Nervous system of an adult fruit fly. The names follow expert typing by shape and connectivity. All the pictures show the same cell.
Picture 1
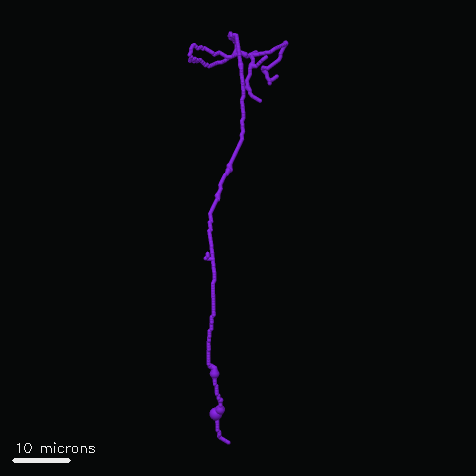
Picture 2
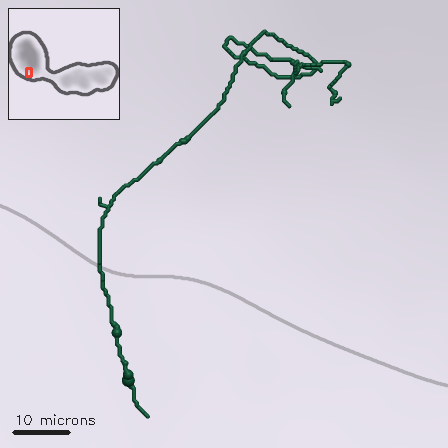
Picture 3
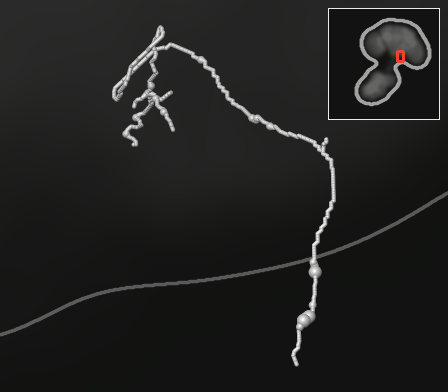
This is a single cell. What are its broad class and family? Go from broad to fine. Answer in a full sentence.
A sensory neuron entering the brain of class mechanosensory.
